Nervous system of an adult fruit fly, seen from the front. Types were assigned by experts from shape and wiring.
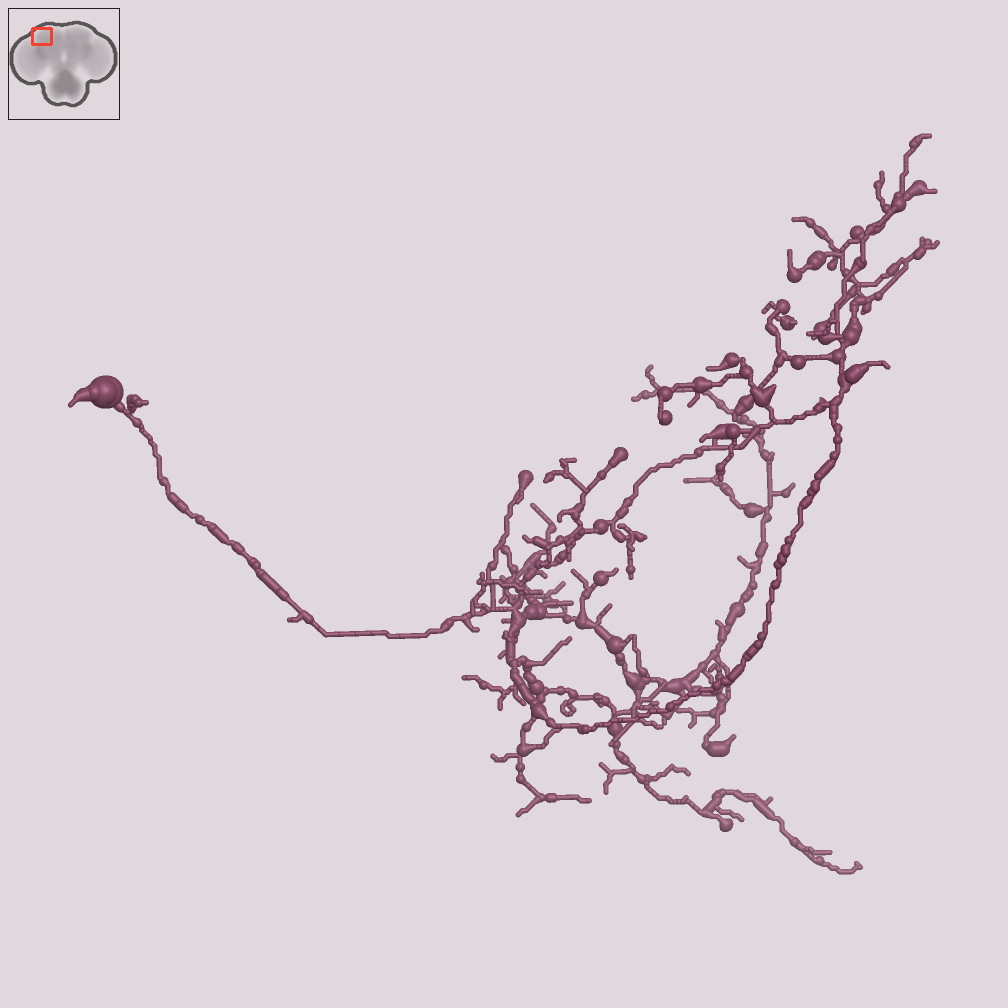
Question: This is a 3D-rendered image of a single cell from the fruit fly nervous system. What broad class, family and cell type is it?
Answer: central-brain intrinsic neuron; hemilineage SLPal1; LHAD1f4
